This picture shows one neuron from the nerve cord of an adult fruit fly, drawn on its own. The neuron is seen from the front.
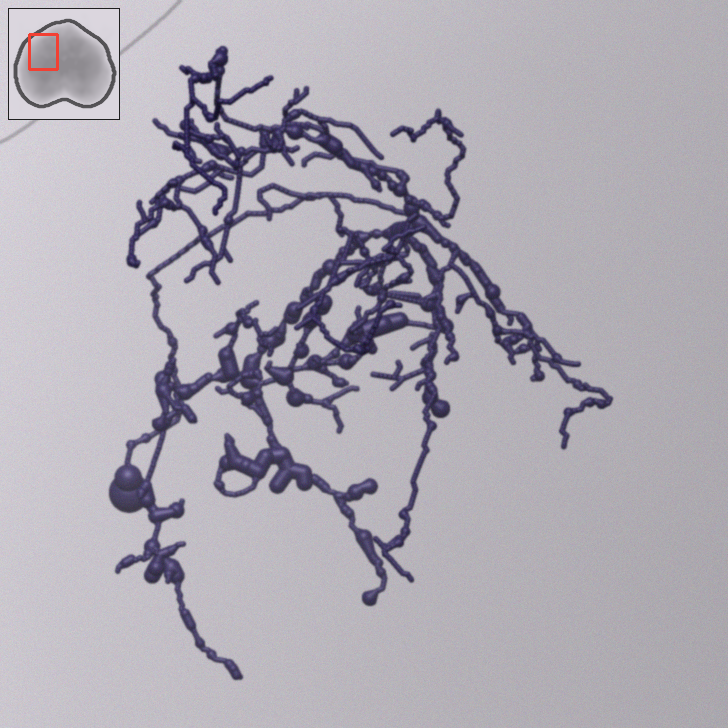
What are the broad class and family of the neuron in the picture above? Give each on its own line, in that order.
nerve-cord intrinsic neuron
hemilineage 19A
